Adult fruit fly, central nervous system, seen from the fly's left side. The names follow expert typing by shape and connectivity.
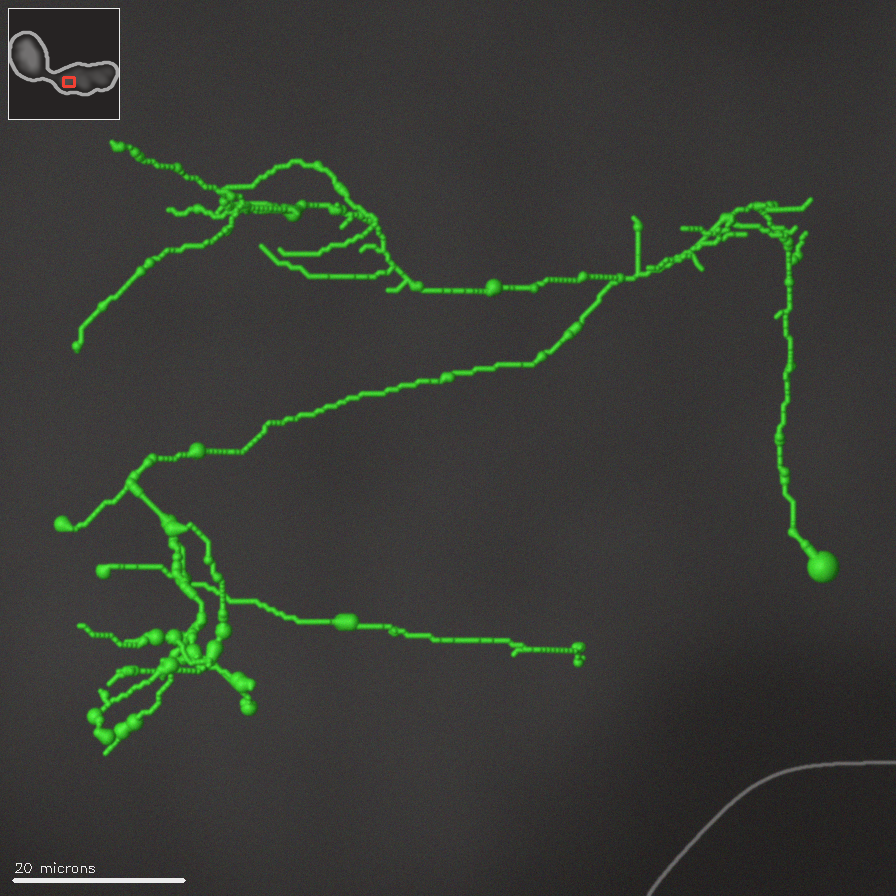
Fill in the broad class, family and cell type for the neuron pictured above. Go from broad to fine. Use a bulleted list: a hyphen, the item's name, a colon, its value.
- broad class: nerve-cord intrinsic neuron
- family: hemilineage 12A
- cell type: IN12A064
